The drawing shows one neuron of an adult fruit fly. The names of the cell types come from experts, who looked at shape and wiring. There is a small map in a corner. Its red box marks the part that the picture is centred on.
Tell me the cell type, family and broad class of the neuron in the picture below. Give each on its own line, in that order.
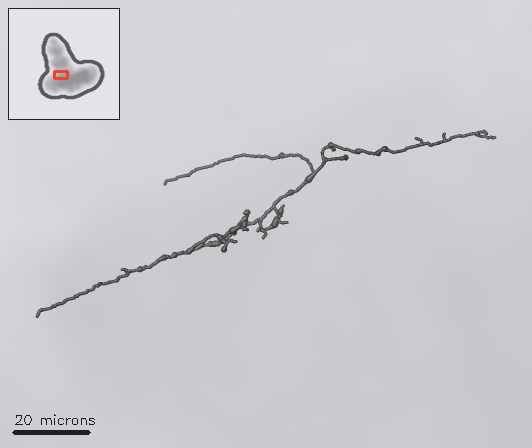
LgLG8
class gustatory
sensory neuron entering the nerve cord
